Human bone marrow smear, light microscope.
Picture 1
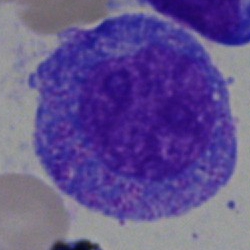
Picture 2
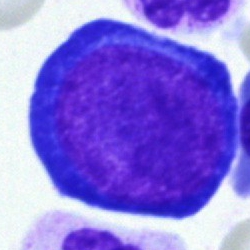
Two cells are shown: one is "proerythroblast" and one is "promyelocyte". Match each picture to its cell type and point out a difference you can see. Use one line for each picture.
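Picture 1 – promyelocyte. Small reddish-purple granules are scattered through the cytoplasm.
Picture 2 – proerythroblast. No granules are seen in the cytoplasm.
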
